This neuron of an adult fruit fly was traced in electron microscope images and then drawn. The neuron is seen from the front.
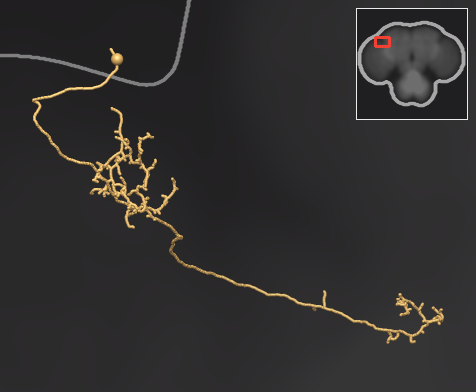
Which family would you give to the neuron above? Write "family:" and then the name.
family: Tm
